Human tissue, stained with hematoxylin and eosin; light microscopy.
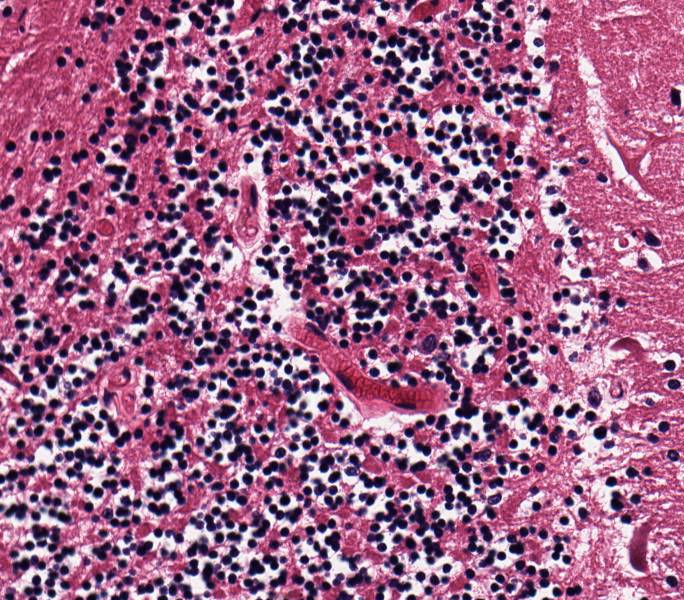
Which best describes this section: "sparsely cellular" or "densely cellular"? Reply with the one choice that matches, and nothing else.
Densely cellular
